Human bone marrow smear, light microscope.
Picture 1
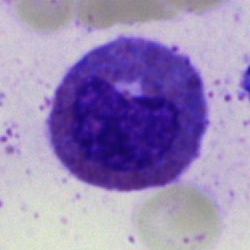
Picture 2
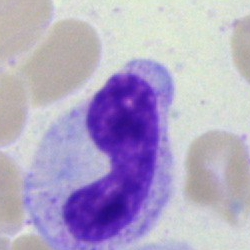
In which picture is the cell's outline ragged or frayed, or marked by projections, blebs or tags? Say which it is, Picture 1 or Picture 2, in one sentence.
The cell in Picture 2 has a rough outline.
